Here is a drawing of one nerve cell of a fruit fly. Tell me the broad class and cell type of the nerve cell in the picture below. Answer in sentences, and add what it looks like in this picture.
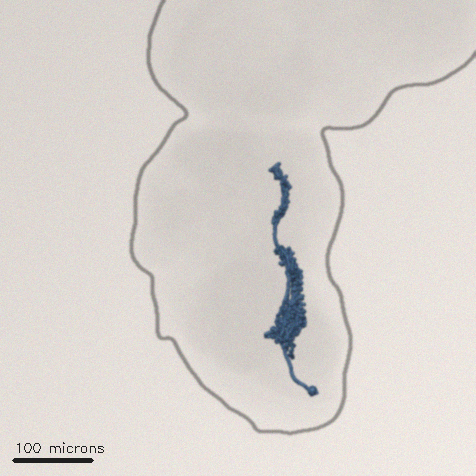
It is a central-brain intrinsic neuron. The cell type is PLP005. From top to bottom in the picture it spans about 300 microns. As drawn here it is more than twice as tall as it is wide.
